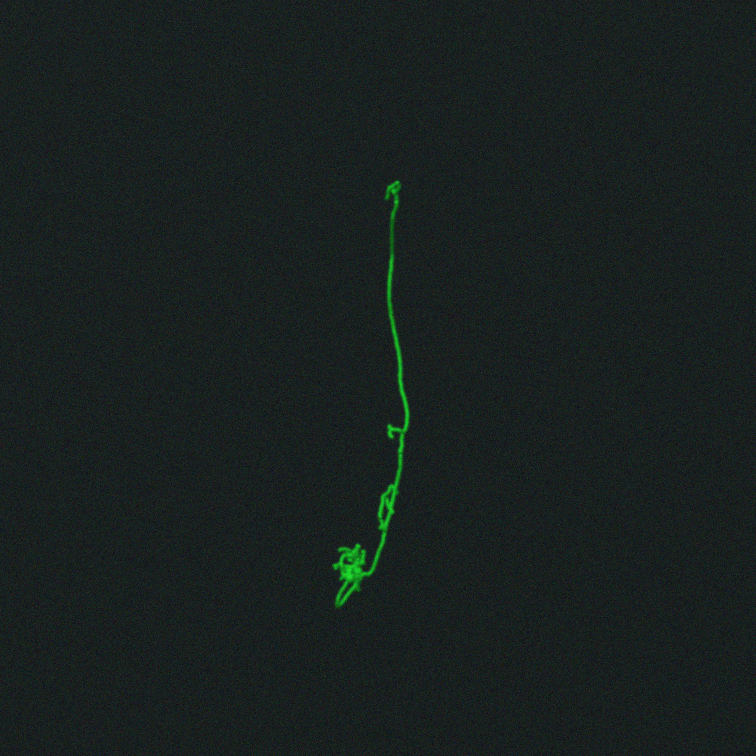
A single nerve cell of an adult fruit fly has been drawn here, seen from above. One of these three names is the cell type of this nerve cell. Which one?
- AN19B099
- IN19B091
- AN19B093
AN19B099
